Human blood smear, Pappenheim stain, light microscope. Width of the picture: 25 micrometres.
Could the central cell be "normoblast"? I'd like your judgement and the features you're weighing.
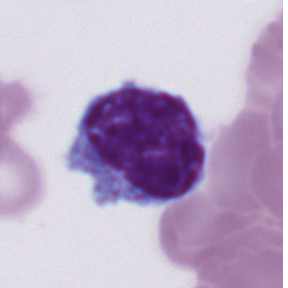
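Cytoplasm colour: pale blue.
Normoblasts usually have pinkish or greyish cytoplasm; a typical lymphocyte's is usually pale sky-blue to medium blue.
This item goes with typical lymphocyte and against normoblast. Chromatin: dense and dark purple, with small paler patches.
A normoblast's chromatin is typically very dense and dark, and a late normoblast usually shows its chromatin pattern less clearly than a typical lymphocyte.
Density and darkness could suit either name; the visible paler patches side with typical lymphocyte. Nucleus: about 11 by 9 micrometres, filling about 70% of the cell's area.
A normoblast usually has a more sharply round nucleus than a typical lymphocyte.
The slightly oval measurements here side with typical lymphocyte. Other findings: no distinct nucleolus, a cell about 11 micrometres across, cytoplasm lying mainly to the lower left with fine reddish-purple granules, and a ragged edge at the lower left. Verdict: typical lymphocyte, not normoblast.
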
